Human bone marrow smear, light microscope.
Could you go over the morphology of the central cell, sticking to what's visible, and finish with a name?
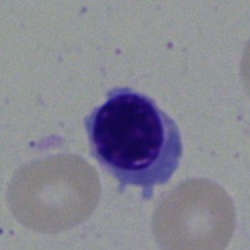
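Chromatin: dense, staining dark purple. Cytoplasm: scant, forming a narrow rim around the nucleus that is widest on the lower right side. Outline: two small knob-like projections stick out from the bottom edge. This is an erythroblast.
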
